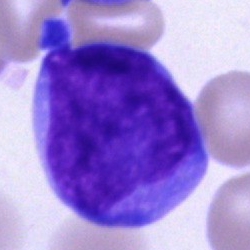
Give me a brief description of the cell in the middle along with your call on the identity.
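Let's take our time with this one. First, notice how the nucleus fills most of the cell. Look at its chromatin: the texture is fine, with no coarse dark clumps anywhere. Now move your eye to the cytoplasm, where you won't find any distinct granules or any vacuoles. This cell is a blast.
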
